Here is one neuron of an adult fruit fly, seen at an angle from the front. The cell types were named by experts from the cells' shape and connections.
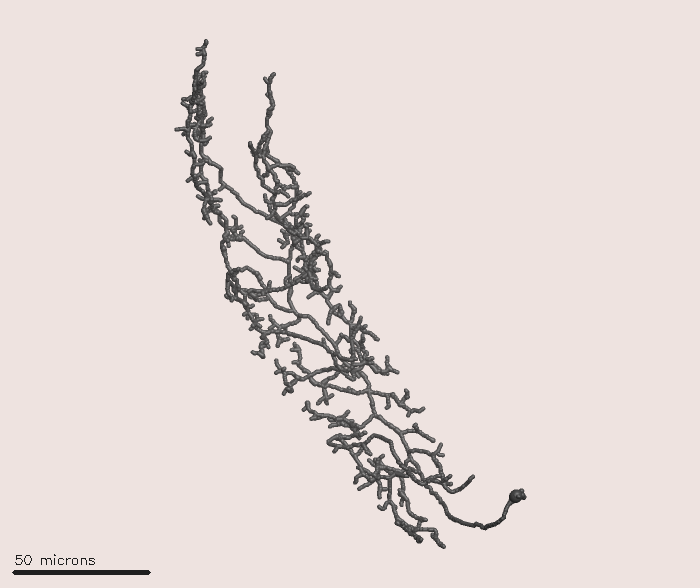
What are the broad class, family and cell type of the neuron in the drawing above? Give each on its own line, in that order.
optic-lobe intrinsic neuron
Mi
Mi20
